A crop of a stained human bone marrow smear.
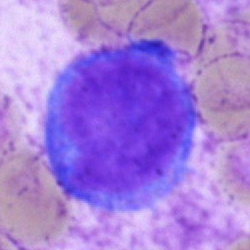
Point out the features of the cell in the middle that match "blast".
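Checking this blast point by point, begin with the cytoplasm: it forms only a narrow rim around the nucleus.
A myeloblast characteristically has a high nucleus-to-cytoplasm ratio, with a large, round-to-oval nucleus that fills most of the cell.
The narrow rim seen here agrees with that high ratio. Next, the chromatin is finely textured, without large dark clumps, and the cytoplasm is deep blue. Finally, a small blunt bulge of cytoplasm projects from the top right edge.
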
